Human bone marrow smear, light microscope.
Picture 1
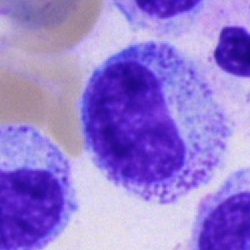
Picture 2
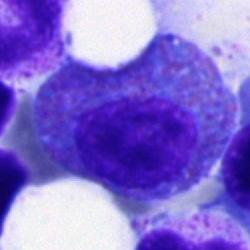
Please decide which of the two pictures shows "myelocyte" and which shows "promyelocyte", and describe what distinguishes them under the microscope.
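I'd say picture 1 is the myelocyte and picture 2 is the promyelocyte. Start with the outlines. The myelocyte is roughly round to oval with no projections. The promyelocyte is rounded but has a shallow notch along its upper edge, where a neighbouring red cell presses in. Pale red cells lie against the promyelocyte at its top and at its lower left. In the myelocyte, the nucleus sits off-centre toward the left and has a shallow indentation along its right side. Its chromatin is dark purple and moderately clumped, with small paler areas.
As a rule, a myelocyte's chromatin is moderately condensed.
Next, the cytoplasm. The myelocyte's is pale bluish-lilac and forms its widest rim on the right, while the promyelocyte's is abundant and bluish.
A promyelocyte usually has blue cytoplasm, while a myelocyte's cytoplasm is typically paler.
Neither cell shows vacuoles in its cytoplasm.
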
